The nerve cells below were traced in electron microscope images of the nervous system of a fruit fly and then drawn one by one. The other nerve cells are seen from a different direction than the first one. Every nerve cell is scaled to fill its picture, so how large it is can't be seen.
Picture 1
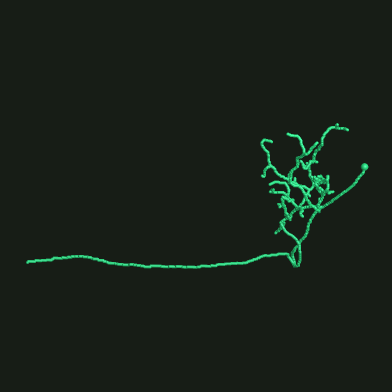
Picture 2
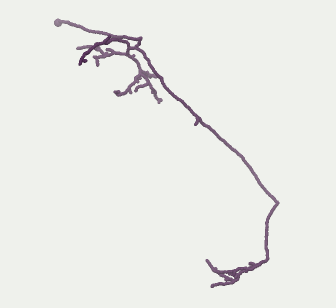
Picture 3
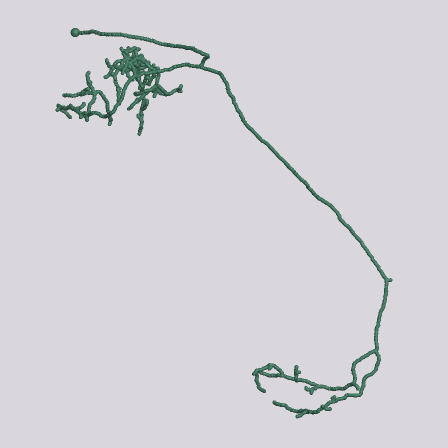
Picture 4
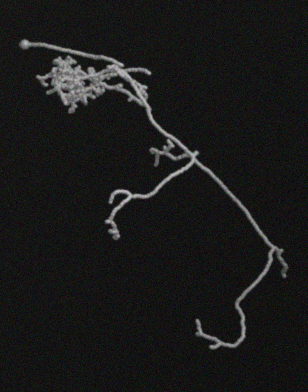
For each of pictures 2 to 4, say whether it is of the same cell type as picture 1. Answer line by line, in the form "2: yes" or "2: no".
2: yes
3: yes
4: no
